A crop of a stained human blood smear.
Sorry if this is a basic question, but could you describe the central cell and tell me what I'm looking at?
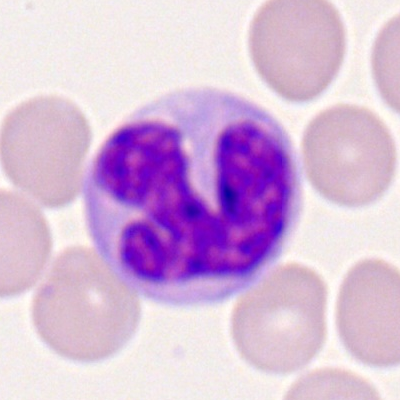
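Pale cytoplasmic wedge cutting down into the nucleus from the top. Chromatin dark purple, coarsely clumped. No nucleoli visible. No large coarse granules in the cytoplasm. Cell: monocyte.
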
